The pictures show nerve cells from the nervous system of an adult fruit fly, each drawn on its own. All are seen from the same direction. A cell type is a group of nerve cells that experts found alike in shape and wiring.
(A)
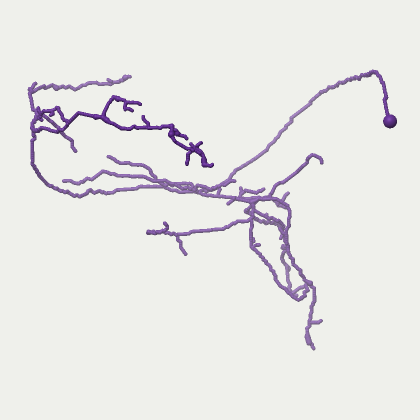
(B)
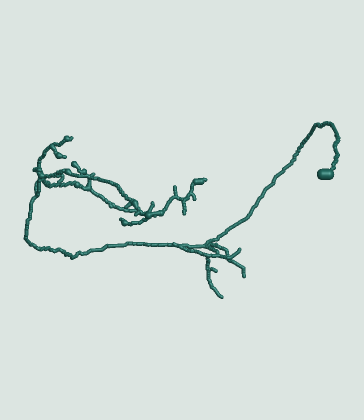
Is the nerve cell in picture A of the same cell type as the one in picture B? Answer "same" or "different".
same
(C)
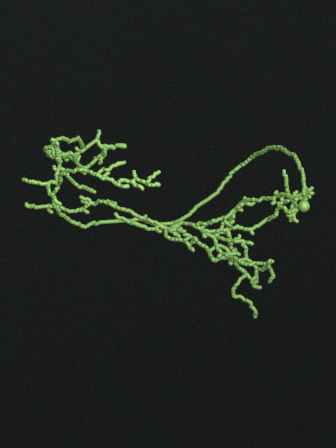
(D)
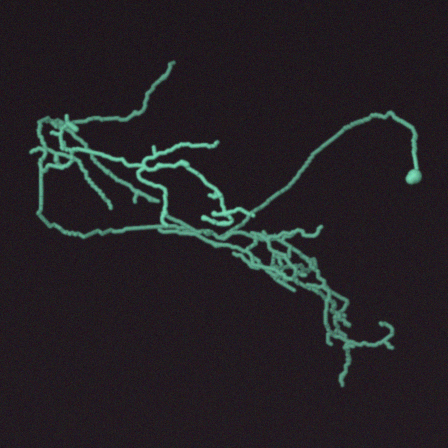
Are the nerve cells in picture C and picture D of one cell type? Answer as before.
different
